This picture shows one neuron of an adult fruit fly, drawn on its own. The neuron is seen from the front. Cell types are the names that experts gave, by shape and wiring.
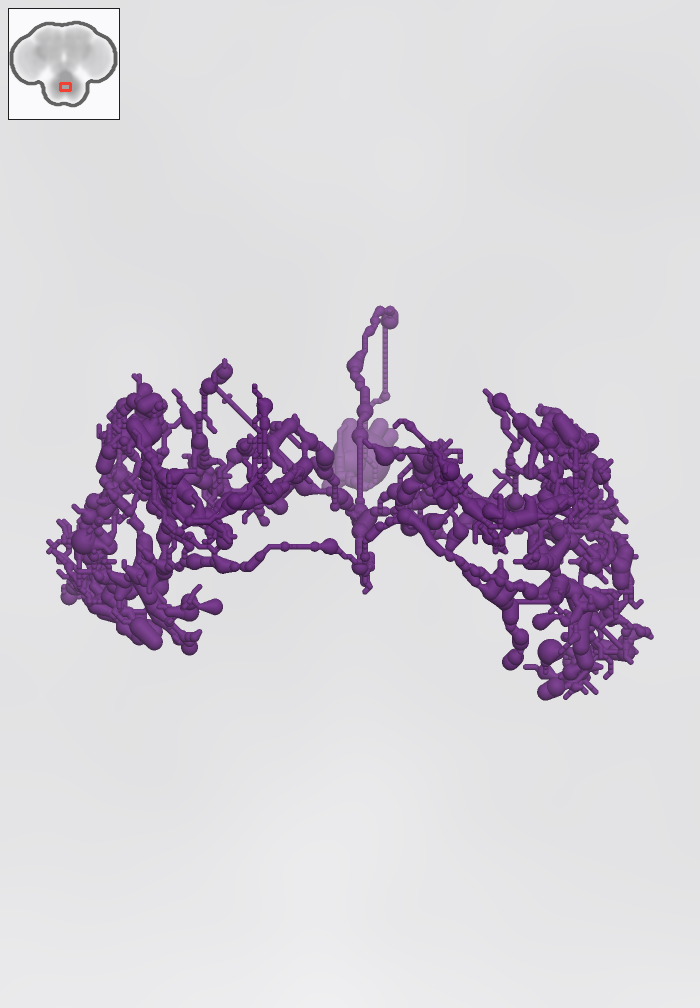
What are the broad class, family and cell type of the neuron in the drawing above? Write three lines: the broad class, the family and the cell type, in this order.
nerve-cord intrinsic neuron
hemilineage 00A
IN00A014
